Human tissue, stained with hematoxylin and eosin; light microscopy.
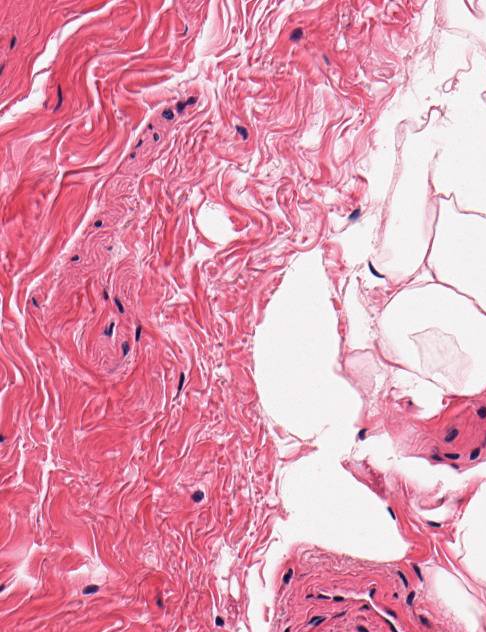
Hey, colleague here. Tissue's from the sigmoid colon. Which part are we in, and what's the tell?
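Answer: loose connective tissue. Wavy pink collagen bundles in the left and central field run in many directions and interlace rather than lying parallel.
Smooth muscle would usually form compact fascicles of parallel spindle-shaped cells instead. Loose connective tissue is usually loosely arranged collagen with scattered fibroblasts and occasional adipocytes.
Accordingly, the nuclei among the collagen are thin, dark and spindle-shaped, and fat cells, seen as large empty spaces bounded by thin pink membranes, lie along the right side.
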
